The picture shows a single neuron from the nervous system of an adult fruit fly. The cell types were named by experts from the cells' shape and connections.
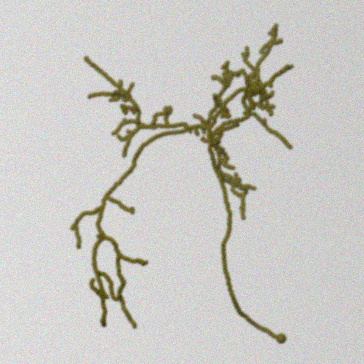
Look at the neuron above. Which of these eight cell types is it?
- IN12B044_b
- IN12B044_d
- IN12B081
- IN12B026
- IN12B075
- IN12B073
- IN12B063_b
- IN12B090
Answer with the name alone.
IN12B063_b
